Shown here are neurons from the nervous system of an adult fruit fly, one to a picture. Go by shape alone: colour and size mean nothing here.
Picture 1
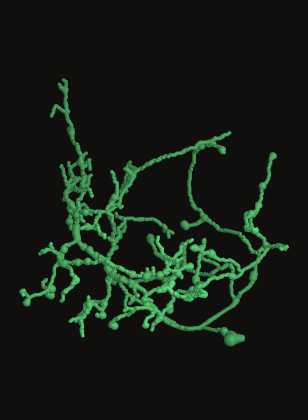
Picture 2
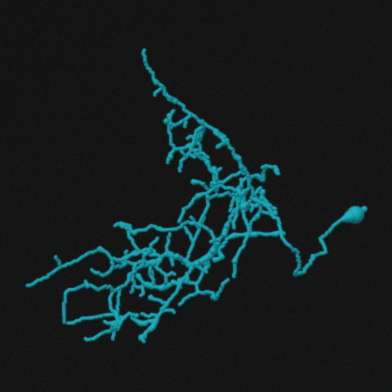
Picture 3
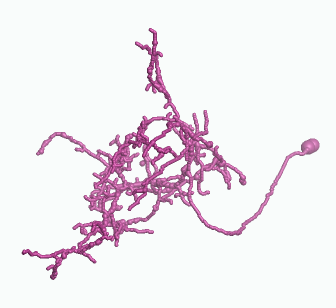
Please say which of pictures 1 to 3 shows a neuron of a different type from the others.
Picture 1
